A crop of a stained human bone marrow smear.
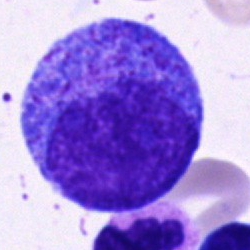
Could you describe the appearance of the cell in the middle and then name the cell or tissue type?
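Looking first at the outline, I see that it is round and smooth. The nucleus sits in the lower part of the cell, so most of the cytoplasm lies above it. In that cytoplasm I can make out scattered reddish-purple granules, but no vacuoles. I name this cell a promyelocyte.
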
